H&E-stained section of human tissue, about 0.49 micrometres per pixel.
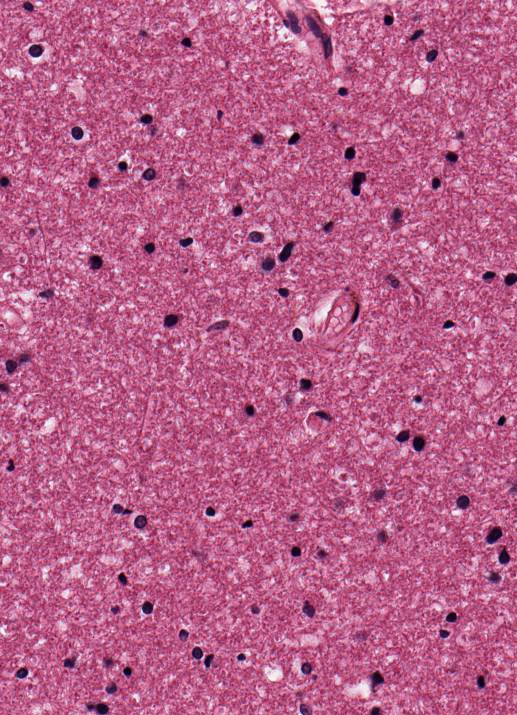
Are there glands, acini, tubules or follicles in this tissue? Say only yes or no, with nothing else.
No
